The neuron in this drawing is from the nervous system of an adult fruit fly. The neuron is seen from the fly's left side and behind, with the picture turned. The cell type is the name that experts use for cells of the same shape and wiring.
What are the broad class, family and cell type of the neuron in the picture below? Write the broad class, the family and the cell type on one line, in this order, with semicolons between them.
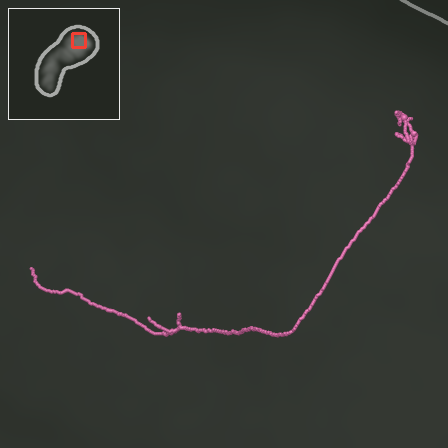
sensory neuron entering the brain; class olfactory; ORN_DA3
